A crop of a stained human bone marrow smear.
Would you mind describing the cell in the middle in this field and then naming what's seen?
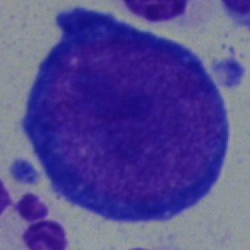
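There's a small raised bulge on the upper left edge of the cell. The chromatin looks fine and evenly dispersed, not in coarse clumps, and the cytoplasm has no distinct granules and no vacuoles. That one's a proerythroblast.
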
